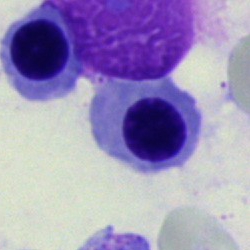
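Erythroblast, the central cell in a stained human bone marrow smear. The nucleus lies off-centre toward the right, with dark purple, densely condensed chromatin. Pale greyish-blue cytoplasm is broadest to the left of the nucleus.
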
